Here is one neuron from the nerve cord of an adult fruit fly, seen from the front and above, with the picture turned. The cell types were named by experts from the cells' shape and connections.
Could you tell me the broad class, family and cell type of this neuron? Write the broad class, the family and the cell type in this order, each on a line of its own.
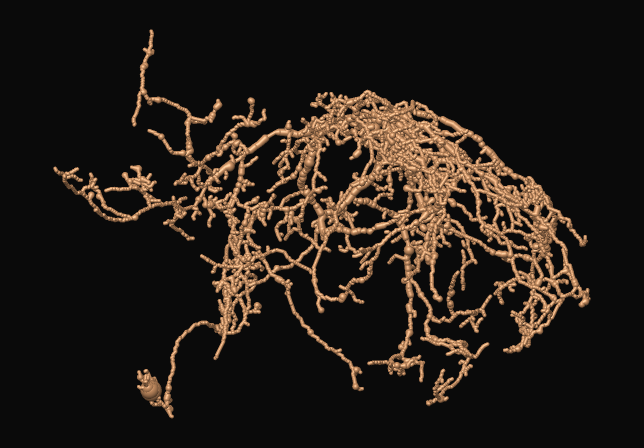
nerve-cord intrinsic neuron
hemilineage 13B
IN13B008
